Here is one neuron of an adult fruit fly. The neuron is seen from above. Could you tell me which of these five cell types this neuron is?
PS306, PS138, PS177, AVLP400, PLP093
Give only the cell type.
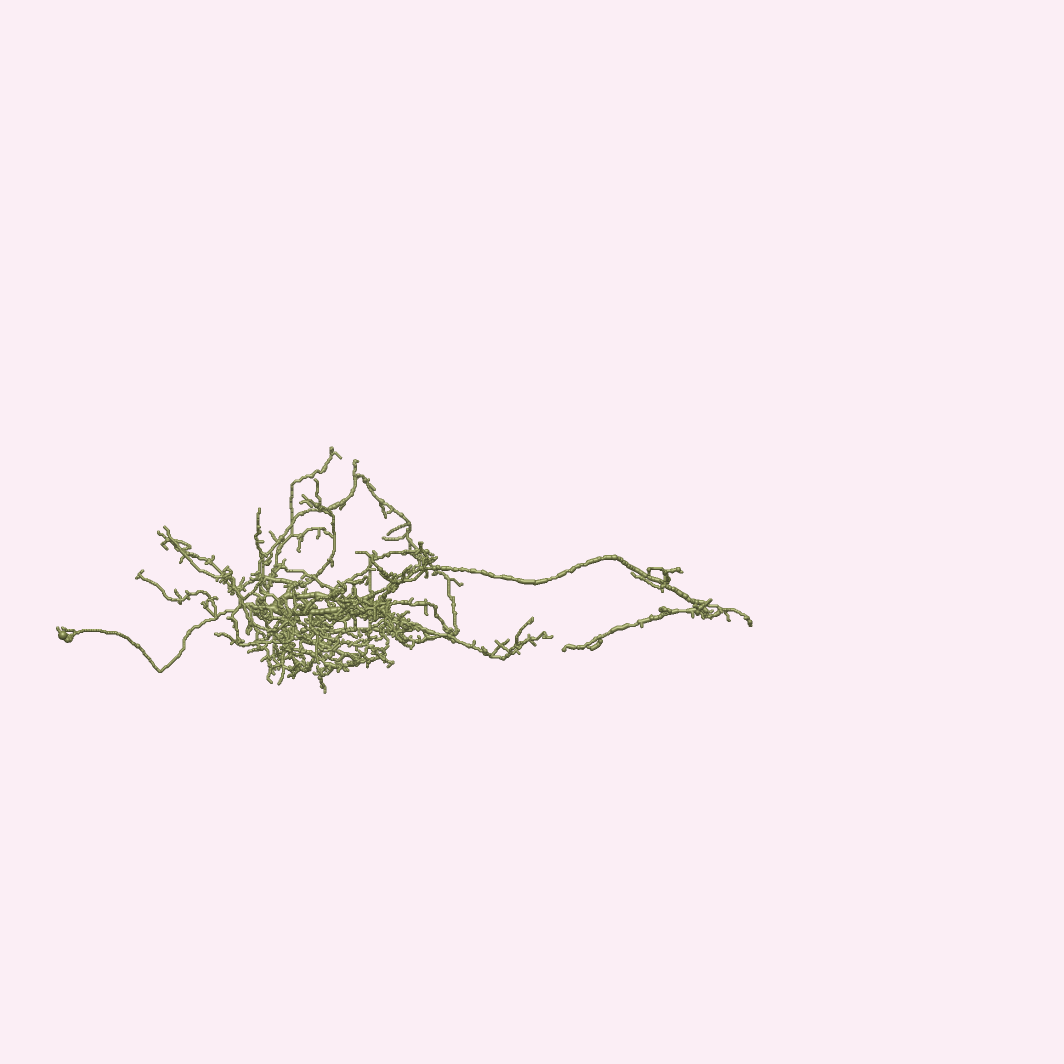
PLP093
